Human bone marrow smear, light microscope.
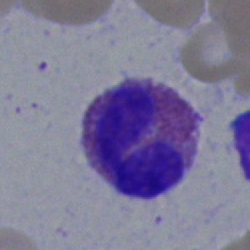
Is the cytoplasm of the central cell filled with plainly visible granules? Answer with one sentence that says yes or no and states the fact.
Yes, many granules are seen in the cytoplasm of this cell.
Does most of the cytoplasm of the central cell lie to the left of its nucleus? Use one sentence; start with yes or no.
No, the nucleus sits toward the left, whether upper, middle or lower.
